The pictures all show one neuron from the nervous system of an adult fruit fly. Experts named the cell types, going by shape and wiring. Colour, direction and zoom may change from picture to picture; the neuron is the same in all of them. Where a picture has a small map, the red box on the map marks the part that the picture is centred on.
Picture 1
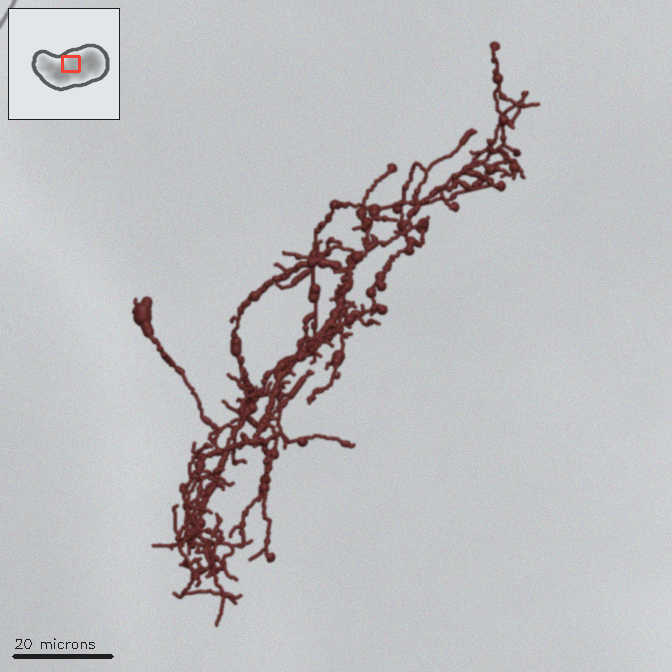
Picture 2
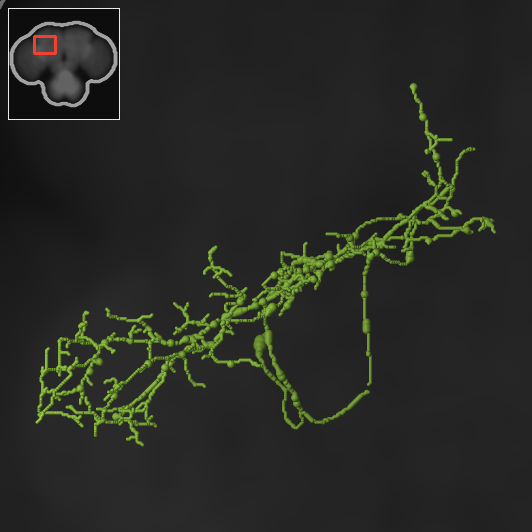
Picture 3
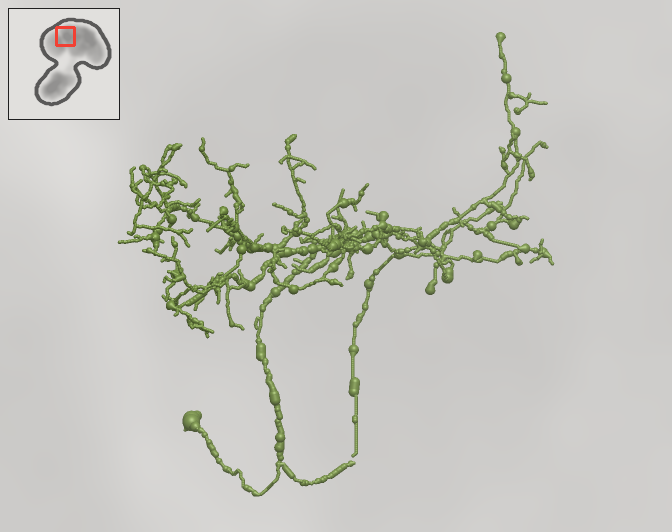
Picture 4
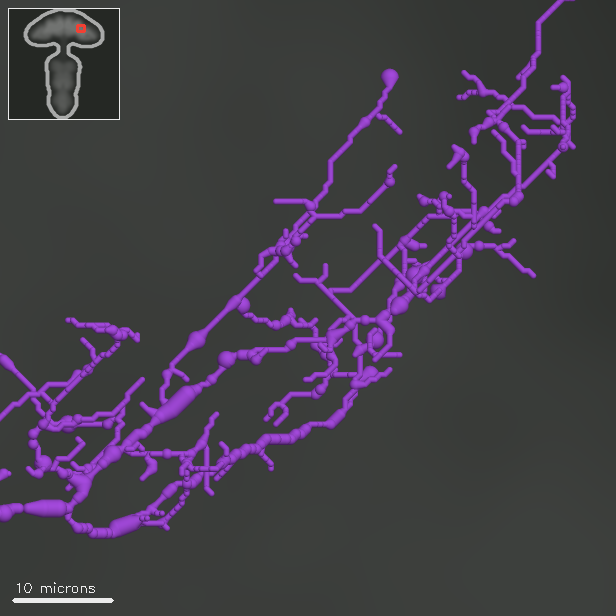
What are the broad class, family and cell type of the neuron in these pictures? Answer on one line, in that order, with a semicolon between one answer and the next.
central-brain intrinsic neuron; hemilineage VPNp&v1_ventral; PLP182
